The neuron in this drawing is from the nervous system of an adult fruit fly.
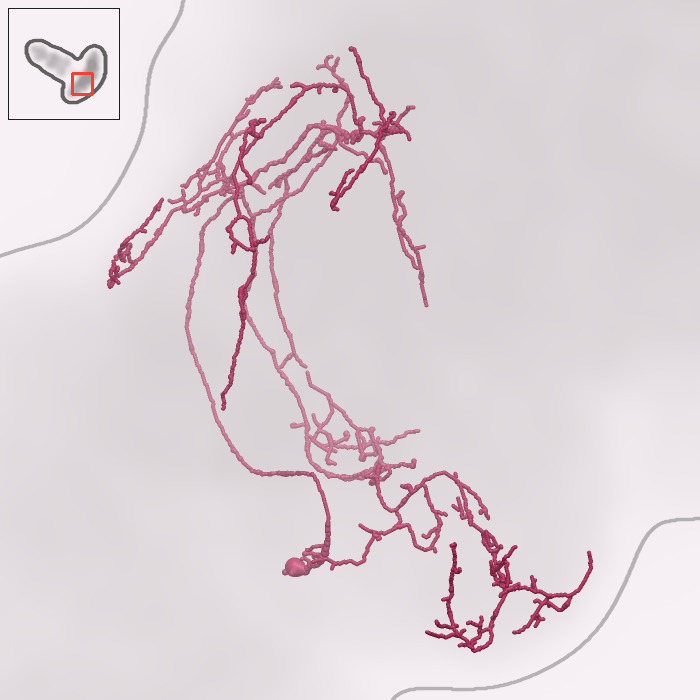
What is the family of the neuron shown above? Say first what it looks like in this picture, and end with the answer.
Dozens of branch ends can be seen. In this view it is about as wide as it is tall. Its broad class is central-brain intrinsic neuron. Its family is hemilineage SLPav2.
